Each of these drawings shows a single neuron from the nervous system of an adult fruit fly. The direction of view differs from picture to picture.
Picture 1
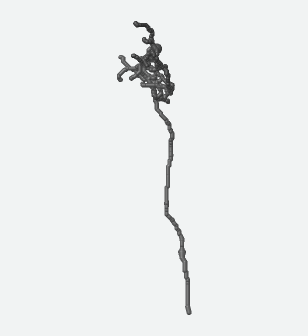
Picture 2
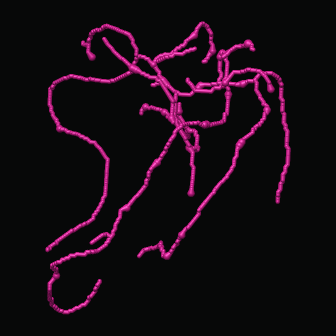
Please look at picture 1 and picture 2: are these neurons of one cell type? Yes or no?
no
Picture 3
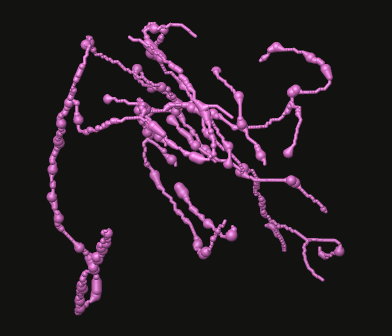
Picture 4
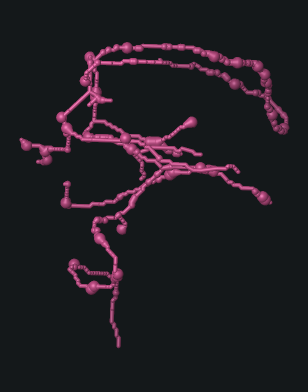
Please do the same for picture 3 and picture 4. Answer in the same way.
yes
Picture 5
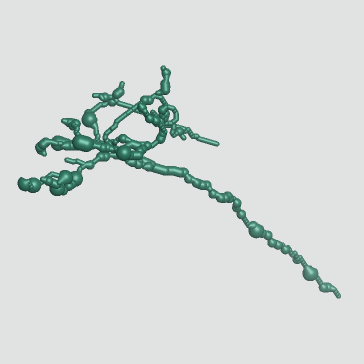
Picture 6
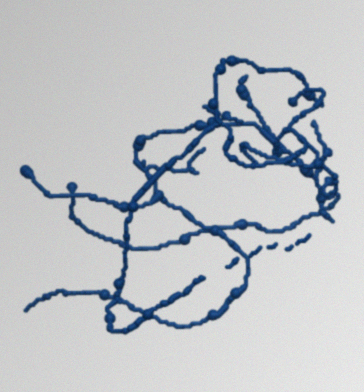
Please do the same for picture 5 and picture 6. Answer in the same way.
no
